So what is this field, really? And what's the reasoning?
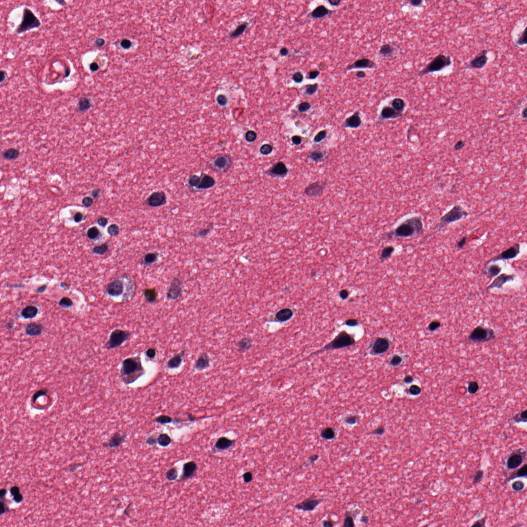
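I'd say this is cerebral cortex. Most cells are small, with round, dark blue nuclei and hardly any visible cytoplasm.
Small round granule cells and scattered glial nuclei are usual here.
In the upper middle, small round nuclei sit in twos or threes beside larger cells.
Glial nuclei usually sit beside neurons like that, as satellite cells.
I see no epithelium or fat cells anywhere.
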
